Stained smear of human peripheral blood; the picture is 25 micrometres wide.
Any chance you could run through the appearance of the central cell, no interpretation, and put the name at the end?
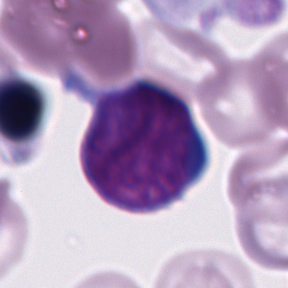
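Nucleus: round, about 11 micrometres across, filling nearly the whole cell. Cytoplasm: very thin rim, deep blue, most visible along the right side. Granules: none seen. Cell: myeloblast.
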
